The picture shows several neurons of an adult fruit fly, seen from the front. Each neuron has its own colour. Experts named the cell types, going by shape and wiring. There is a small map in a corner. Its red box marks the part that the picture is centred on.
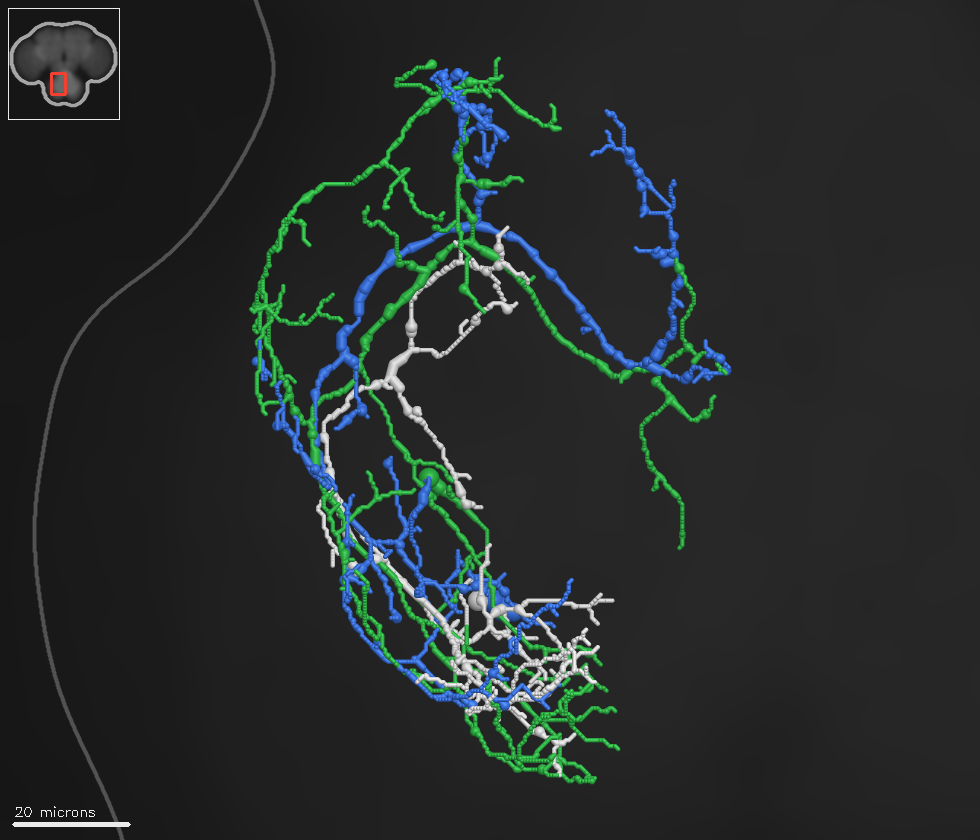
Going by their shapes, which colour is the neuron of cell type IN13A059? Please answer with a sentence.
The colour is blue.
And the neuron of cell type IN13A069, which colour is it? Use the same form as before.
The colour is green.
